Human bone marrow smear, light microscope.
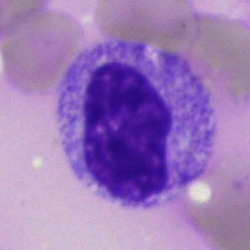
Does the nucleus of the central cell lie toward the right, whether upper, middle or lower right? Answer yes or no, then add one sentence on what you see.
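No. A moderate rim of lilac-blue cytoplasm surrounds the nucleus, wider on the right than on the left.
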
